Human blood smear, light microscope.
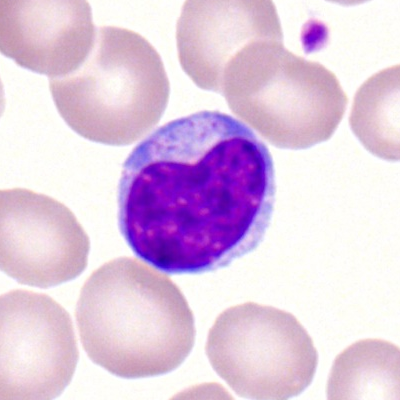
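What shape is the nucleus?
Bean-shaped, with a single notch in its upper edge.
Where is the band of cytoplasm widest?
Above the nucleus; the cytoplasm there is pale blue, with a few fine reddish-purple granules.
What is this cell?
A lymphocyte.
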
